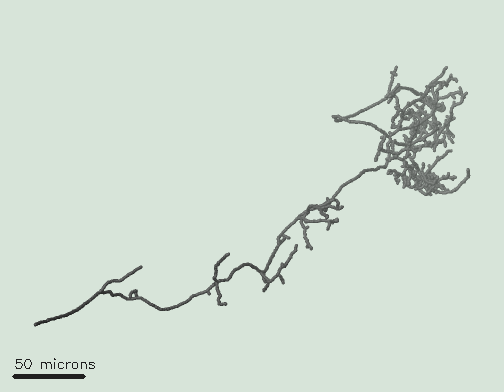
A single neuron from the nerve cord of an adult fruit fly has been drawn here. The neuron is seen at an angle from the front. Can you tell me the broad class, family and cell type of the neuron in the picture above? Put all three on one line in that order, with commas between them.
ascending neuron, hemilineage 12B, AN12B017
